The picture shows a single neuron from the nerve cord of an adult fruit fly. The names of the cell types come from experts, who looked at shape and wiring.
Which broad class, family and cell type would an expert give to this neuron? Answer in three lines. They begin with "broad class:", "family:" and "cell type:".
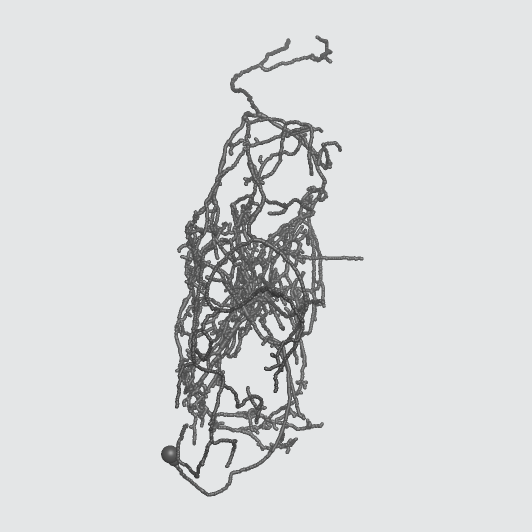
broad class: ascending neuron
family: hemilineage 19B
cell type: dMS9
